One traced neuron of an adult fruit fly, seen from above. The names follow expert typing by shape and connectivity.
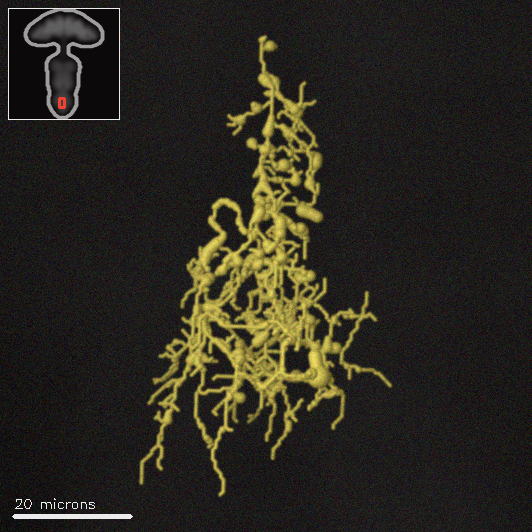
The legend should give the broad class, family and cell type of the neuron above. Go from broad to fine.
nerve-cord intrinsic neuron; hemilineage 19A; IN19A099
